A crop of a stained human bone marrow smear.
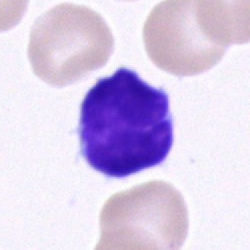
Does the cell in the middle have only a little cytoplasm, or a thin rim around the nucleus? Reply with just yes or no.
Yes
